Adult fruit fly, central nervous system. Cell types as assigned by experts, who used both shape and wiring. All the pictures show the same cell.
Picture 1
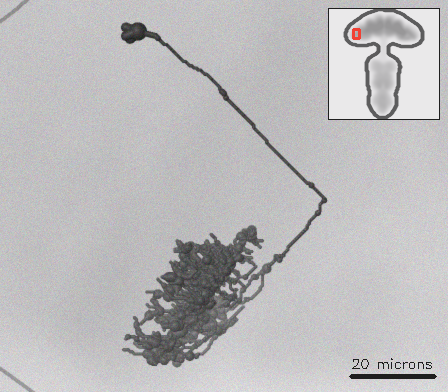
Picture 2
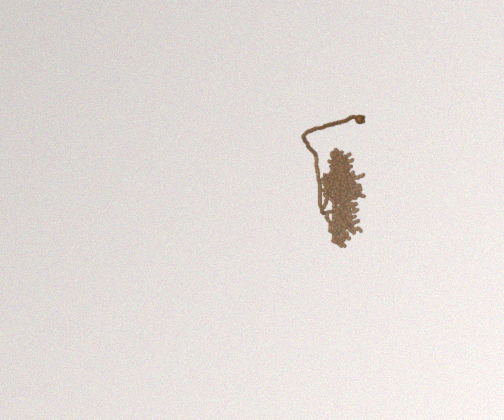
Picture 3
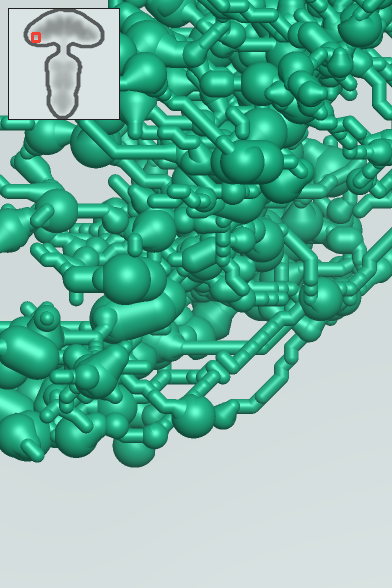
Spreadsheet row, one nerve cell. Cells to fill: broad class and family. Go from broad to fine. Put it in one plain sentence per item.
An optic-lobe intrinsic neuron of the Pm family.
